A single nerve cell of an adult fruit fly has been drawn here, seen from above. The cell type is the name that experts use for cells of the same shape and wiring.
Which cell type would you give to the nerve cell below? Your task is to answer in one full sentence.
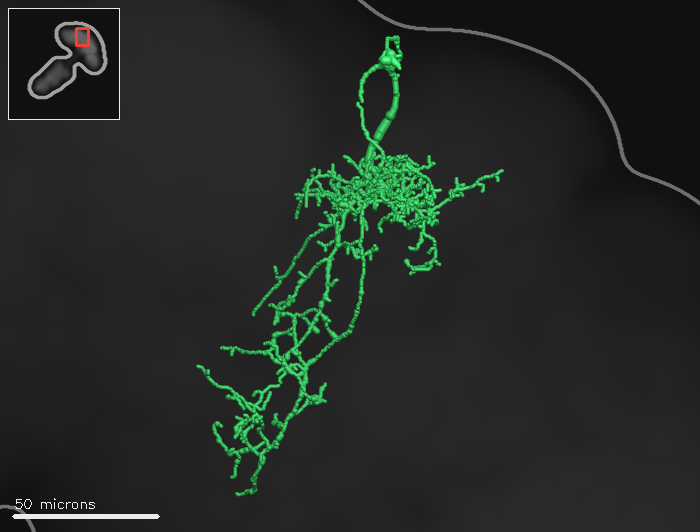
This nerve cell is categorized as cell type LAL012.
